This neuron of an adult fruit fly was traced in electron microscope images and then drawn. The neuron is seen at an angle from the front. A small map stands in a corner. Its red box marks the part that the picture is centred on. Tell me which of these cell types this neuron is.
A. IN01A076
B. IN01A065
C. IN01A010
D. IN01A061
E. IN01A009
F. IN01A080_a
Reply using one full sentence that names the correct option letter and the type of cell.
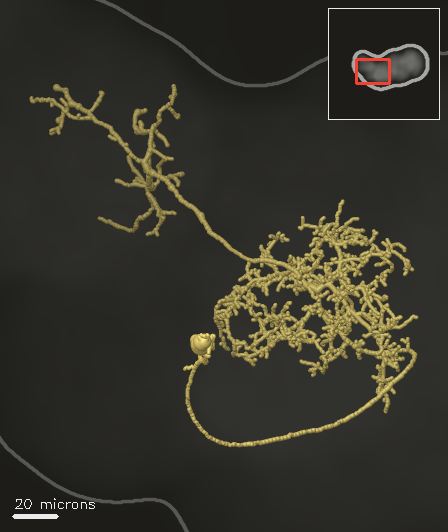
Under cell type, the neuron is listed as IN01A009, option E.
